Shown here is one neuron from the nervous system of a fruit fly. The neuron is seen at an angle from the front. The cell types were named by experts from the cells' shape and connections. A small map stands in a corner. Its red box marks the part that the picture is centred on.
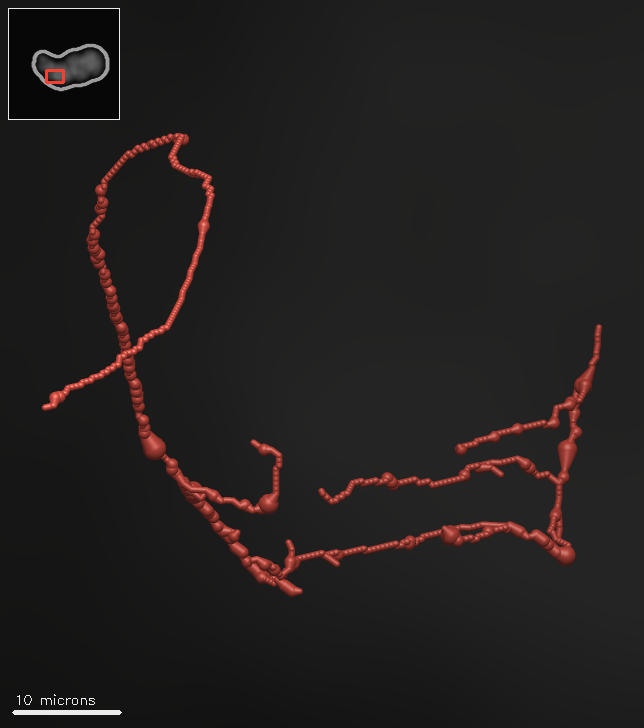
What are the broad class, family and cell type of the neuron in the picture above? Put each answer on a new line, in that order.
sensory neuron entering the nerve cord
class gustatory
WG3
